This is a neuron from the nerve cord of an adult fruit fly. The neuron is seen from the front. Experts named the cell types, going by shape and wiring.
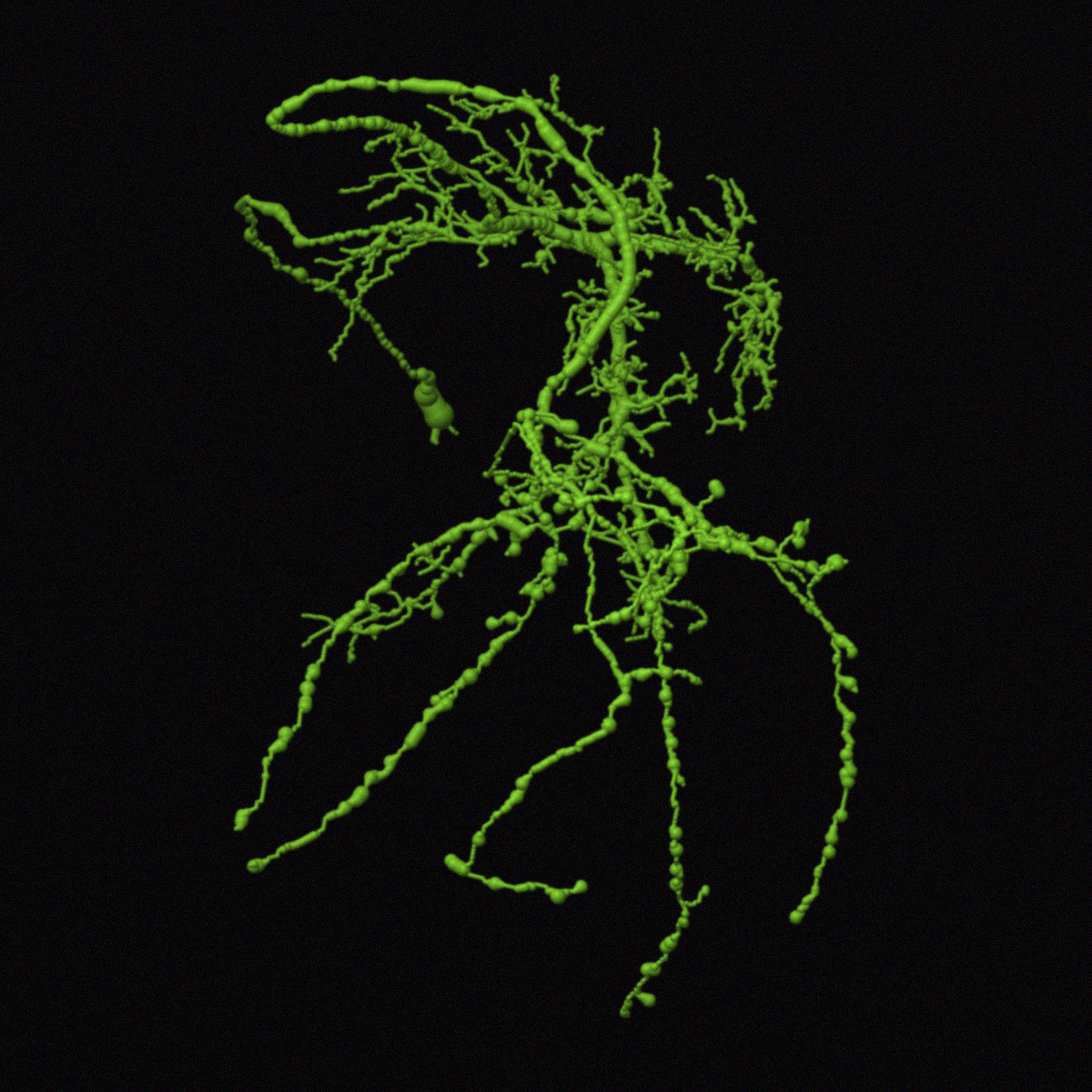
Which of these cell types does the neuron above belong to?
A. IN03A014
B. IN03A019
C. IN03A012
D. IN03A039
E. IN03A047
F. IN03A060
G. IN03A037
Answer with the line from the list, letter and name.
C. IN03A012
